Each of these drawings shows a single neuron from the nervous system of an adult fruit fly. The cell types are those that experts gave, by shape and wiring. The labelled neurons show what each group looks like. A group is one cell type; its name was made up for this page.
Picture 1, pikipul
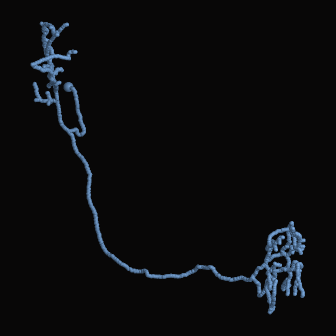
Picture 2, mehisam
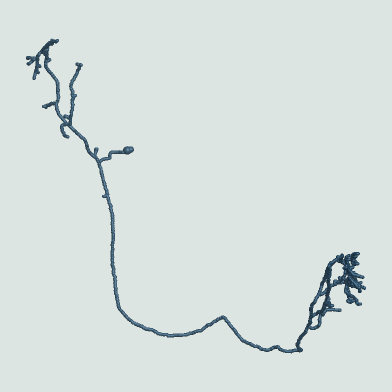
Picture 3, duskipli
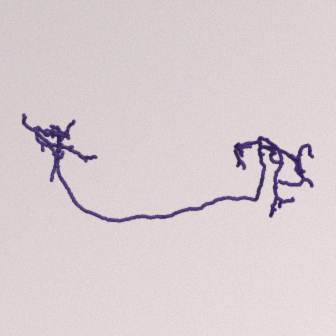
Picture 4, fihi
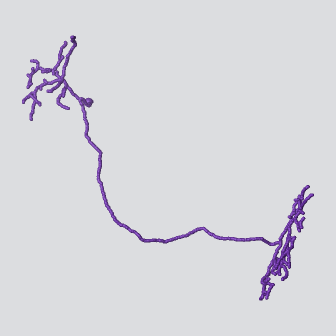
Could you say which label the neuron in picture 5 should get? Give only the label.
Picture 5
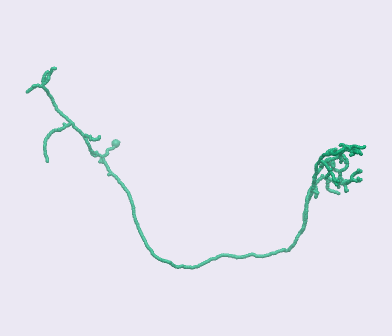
mehisam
